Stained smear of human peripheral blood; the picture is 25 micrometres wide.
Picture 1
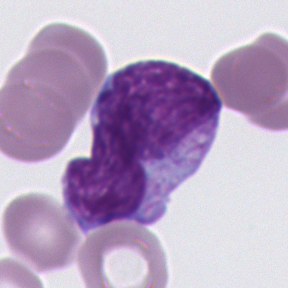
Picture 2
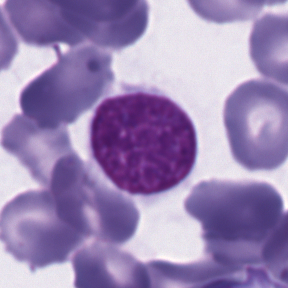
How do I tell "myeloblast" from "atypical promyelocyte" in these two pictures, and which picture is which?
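Identification: atypical promyelocyte in picture 1, myeloblast in picture 2. Nucleus: atypical promyelocyte, bent, in the upper part and left side of the cell, about 70% of cell area; myeloblast, round, about 9 micrometres across, filling almost the whole cell.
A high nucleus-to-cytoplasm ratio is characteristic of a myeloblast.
Cytoplasm: atypical promyelocyte, pale greyish-lilac, mainly at lower right, no coarse dark granules; myeloblast, very thin pale rim only, no granules, no vacuoles.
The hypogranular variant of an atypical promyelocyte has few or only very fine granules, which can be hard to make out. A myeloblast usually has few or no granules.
Outline: atypical promyelocyte irregular and angular; myeloblast smooth, no projections. Nucleoli: no distinct nucleoli in the atypical promyelocyte, none seen in the myeloblast.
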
